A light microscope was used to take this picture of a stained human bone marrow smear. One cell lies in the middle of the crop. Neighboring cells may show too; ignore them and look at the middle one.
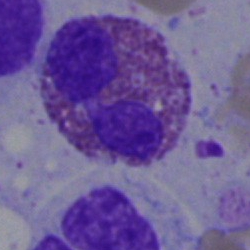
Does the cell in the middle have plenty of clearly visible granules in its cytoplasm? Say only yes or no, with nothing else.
Yes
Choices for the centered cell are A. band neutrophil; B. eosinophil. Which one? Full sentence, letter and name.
The centered cell is an eosinophil, which is why option B is right.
